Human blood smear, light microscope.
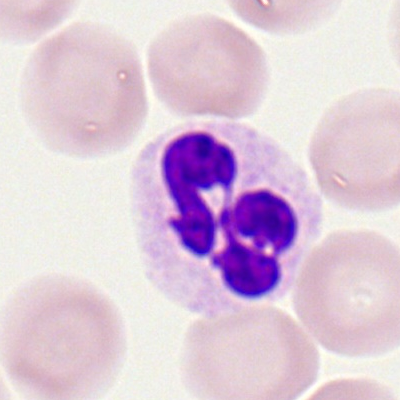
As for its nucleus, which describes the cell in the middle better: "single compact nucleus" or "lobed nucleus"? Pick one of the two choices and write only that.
Lobed nucleus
